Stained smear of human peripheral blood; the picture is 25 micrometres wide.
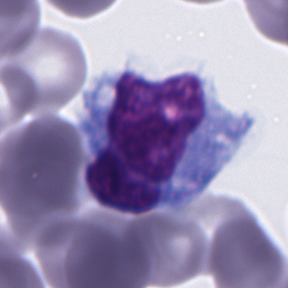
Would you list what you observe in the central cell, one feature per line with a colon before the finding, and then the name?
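Cytoplasm: see how it is broadest on the right side of the nucleus
Granules: none to be seen in the cytoplasm
Nuclear outline: irregular, with several indentations
Nuclear position: off-centre, toward the lower left of the cell
Name: monocyte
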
